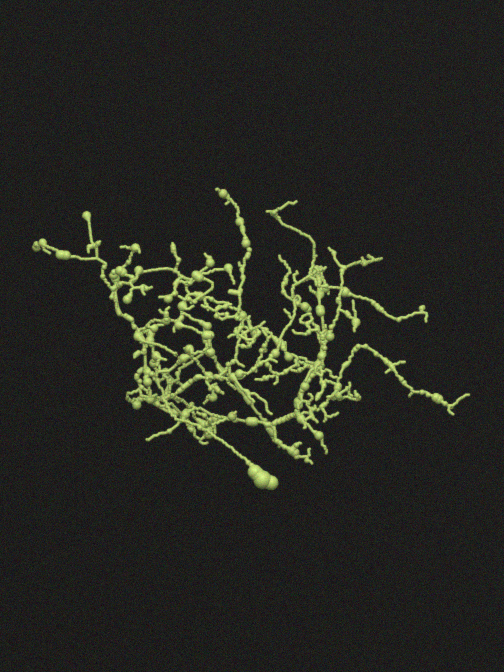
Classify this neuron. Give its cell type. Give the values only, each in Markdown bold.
**SLP153**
